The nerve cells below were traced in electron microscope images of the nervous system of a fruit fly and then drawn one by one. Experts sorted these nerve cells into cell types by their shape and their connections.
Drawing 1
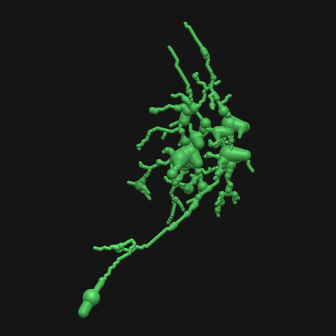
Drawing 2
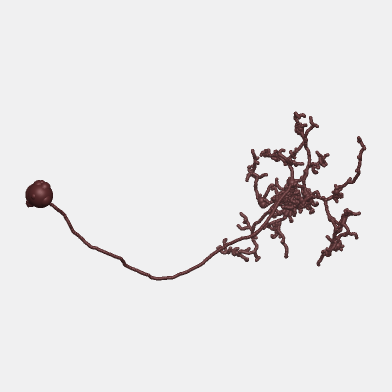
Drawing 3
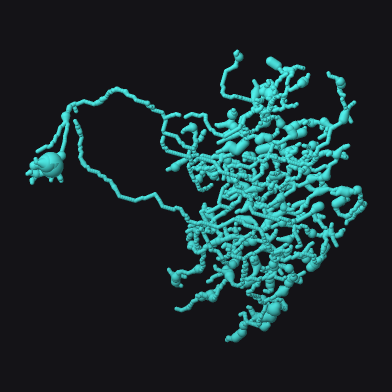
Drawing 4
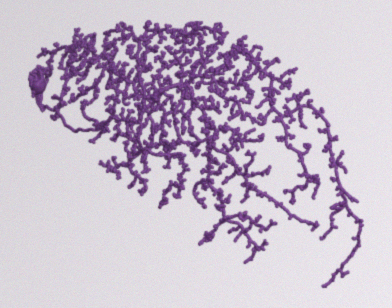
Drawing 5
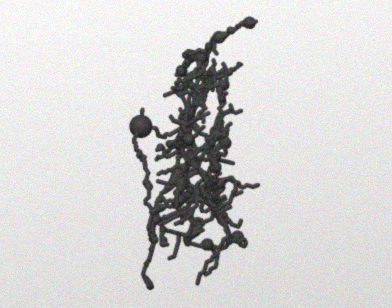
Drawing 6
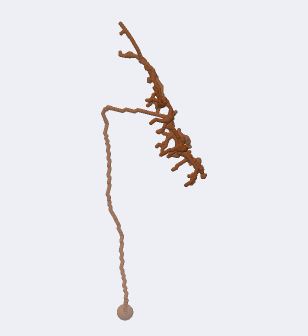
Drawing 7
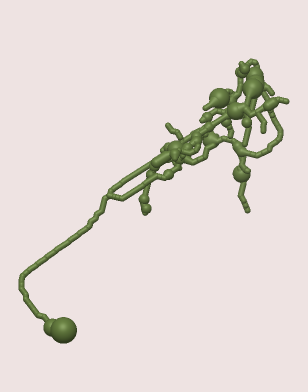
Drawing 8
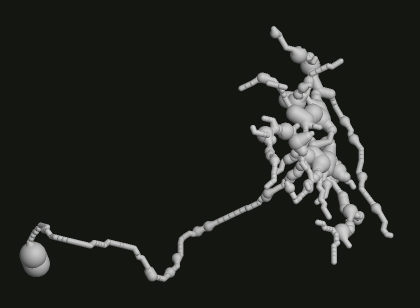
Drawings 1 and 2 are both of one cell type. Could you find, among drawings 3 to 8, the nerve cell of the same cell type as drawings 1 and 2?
Drawing 8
